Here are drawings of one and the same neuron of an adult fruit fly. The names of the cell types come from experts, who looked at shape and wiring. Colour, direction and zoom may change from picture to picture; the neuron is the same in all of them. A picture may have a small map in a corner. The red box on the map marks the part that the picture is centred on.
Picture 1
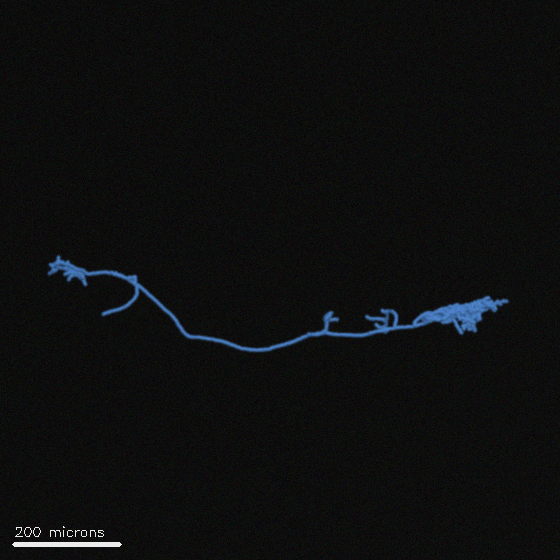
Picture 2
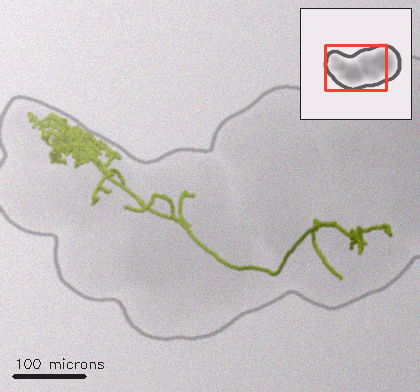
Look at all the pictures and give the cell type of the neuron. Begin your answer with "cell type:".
cell type: ANXXX169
